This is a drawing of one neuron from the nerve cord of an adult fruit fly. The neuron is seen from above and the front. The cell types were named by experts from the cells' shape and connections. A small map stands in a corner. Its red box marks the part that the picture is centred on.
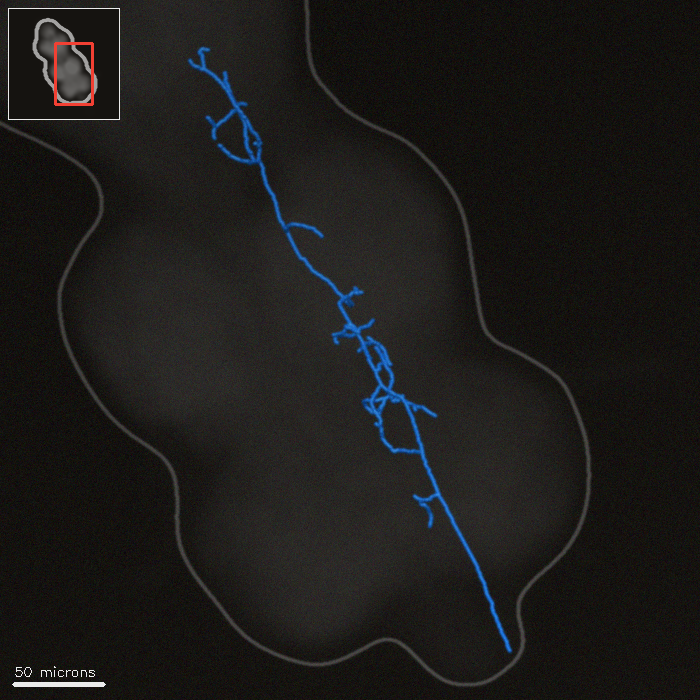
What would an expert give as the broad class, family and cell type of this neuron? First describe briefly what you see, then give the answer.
No cell body is drawn. By the scale bar it is about 350 microns tall in this view. Its broad class is descending neuron. Its family is DNpe. The cell type is DNpe028.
